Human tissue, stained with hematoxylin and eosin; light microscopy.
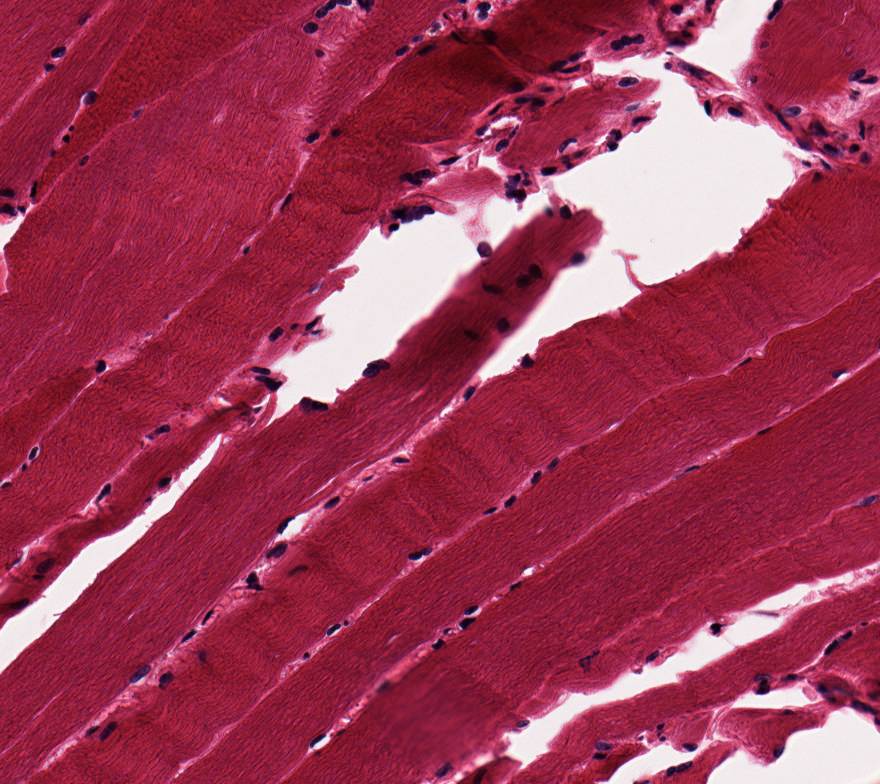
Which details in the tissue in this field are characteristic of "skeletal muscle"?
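This is skeletal muscle, and the fine transverse striations crossing the fibres, clearest in the fibres right of centre, go with it.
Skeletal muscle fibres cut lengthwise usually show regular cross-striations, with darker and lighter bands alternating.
The white clefts separating groups of fibres, the widest in the upper right part of the centre, sit well with it too.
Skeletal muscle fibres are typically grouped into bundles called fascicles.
As for the nuclei, they're dark and elongated, and they lie at the edges of the fibres rather than in their centres.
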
